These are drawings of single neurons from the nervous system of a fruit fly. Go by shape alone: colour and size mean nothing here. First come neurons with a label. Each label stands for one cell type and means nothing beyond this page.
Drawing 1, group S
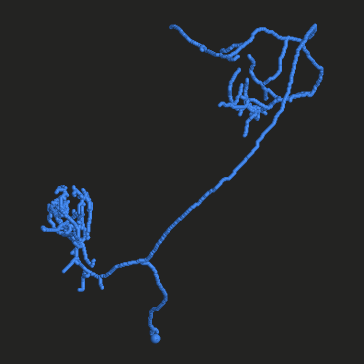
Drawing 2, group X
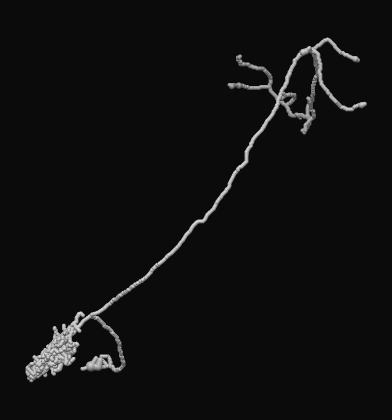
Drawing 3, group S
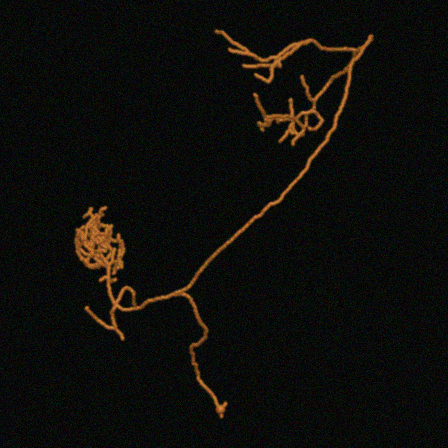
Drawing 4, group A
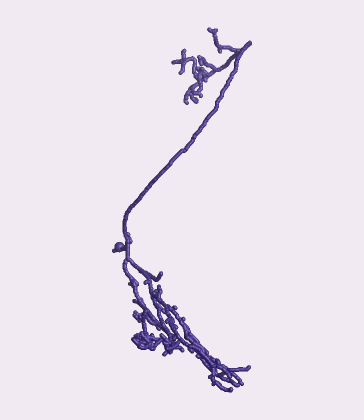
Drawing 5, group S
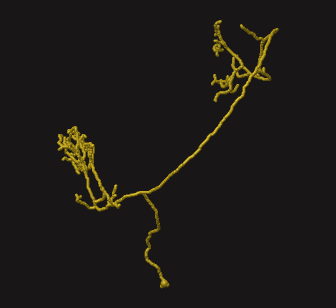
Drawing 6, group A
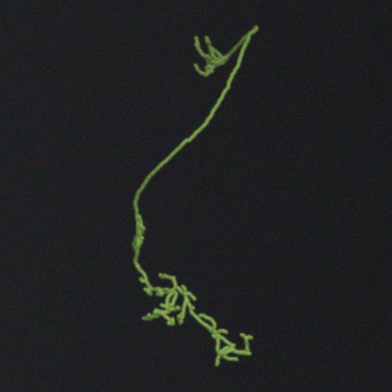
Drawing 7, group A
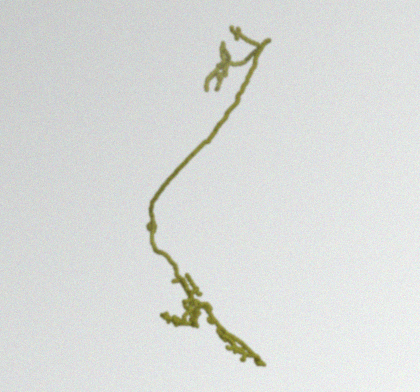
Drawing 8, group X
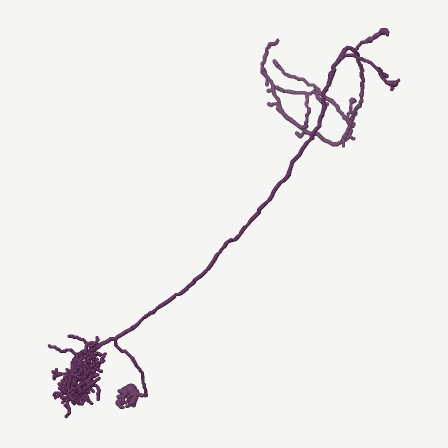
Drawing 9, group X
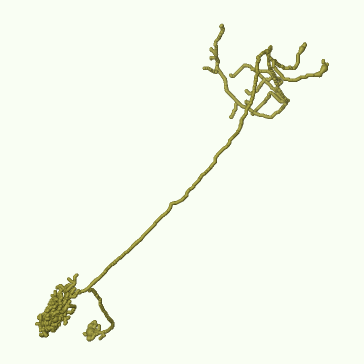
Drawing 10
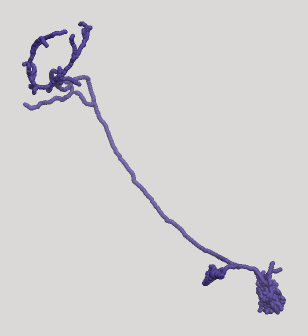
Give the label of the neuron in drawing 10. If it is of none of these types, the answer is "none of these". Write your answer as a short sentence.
It belongs to group X.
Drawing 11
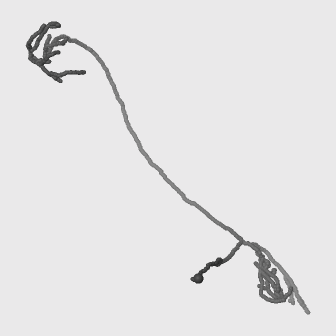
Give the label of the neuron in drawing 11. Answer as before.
It belongs to none of these.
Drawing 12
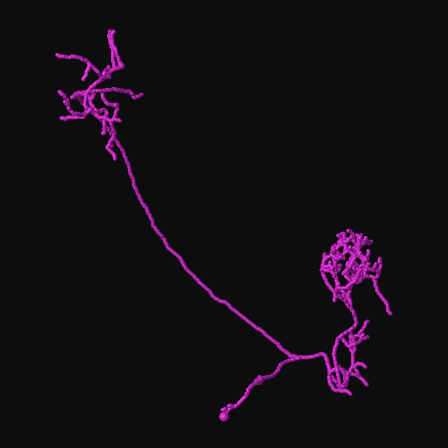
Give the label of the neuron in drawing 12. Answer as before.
It belongs to group S.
